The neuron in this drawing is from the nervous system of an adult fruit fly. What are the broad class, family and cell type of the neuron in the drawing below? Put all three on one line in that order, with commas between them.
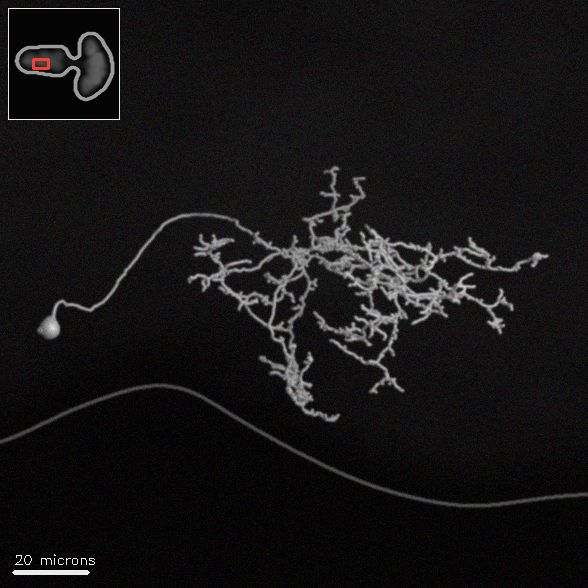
nerve-cord intrinsic neuron, hemilineage 20A.22A, IN20A.22A049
